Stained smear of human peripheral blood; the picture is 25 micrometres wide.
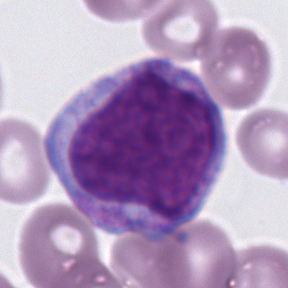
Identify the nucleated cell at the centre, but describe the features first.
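First, a nucleated cell about 16 micrometres across. Its nucleus is one unlobed mass filling most of it, and the chromatin looks finely stippled and fairly even, not coarsely clumped. Fine pinkish-purple granules are scattered through the cytoplasm, and just below the nucleus there's a small pale clear area. So this is an atypical promyelocyte.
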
